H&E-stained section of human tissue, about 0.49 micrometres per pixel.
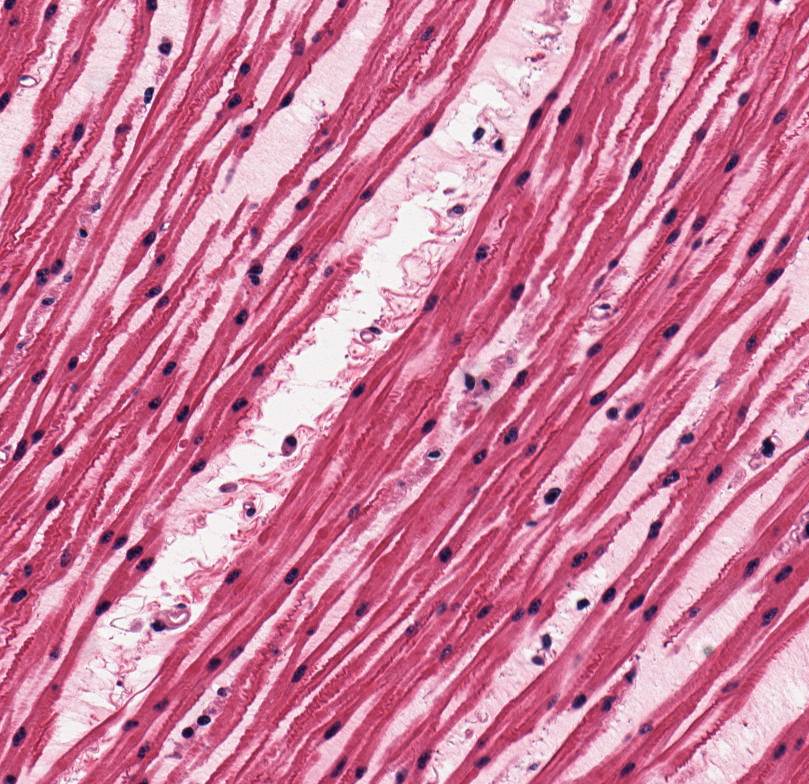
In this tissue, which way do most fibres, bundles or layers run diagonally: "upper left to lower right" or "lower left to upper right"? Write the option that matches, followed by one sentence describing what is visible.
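Lower left to upper right. Long pink muscle fibres run parallel to one another diagonally from lower left to upper right across the whole field.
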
